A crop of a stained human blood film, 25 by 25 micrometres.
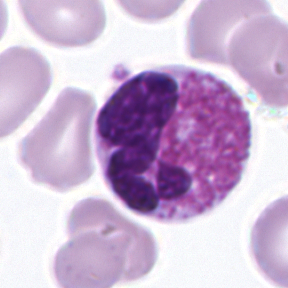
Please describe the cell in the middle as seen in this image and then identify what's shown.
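See how the chromatin's dark purple and densely clumped, with no nucleoli showing in the nucleus. The cytoplasm's packed with coarse reddish-pink granules, and nothing projects from the cell surface. So that one's an eosinophil.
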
